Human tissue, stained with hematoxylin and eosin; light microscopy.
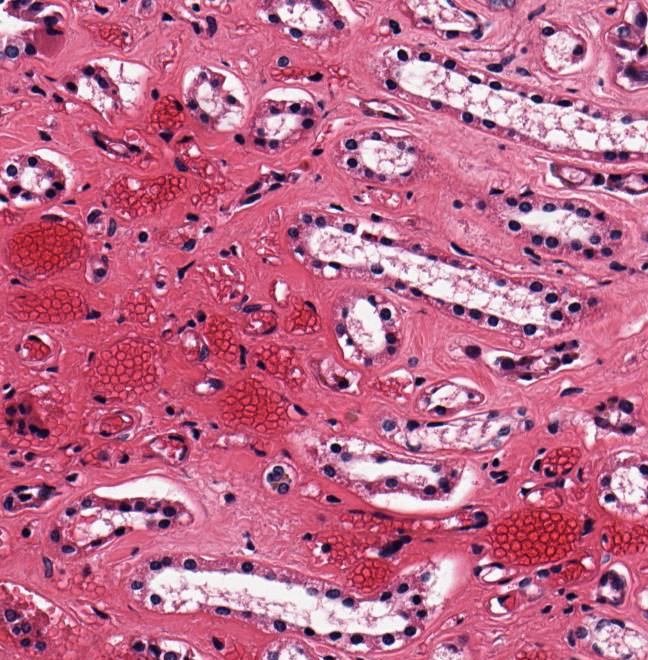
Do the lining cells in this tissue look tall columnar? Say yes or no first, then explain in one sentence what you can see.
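No. The tubules are lined by a single layer of cuboidal epithelial cells.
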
